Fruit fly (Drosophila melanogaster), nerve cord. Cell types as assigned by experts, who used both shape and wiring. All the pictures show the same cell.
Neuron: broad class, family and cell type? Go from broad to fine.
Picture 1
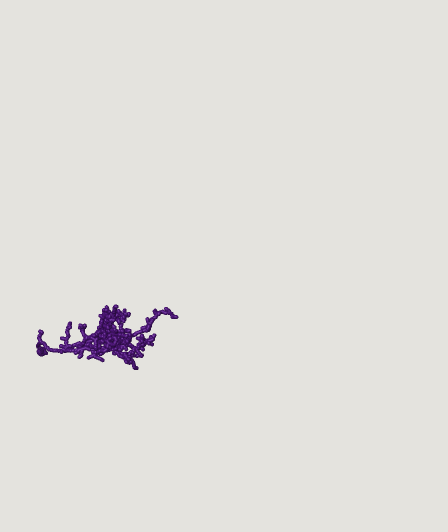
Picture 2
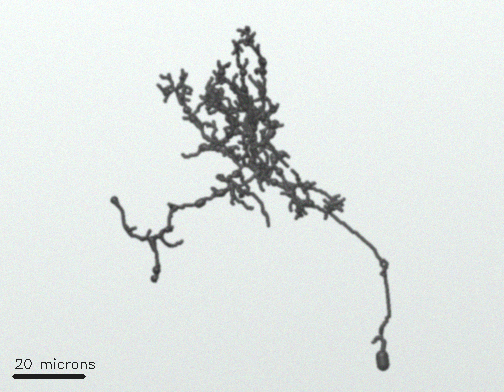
nerve-cord intrinsic neuron; hemilineage 20A.22A; IN20A.22A052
